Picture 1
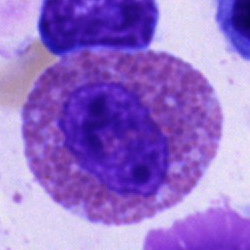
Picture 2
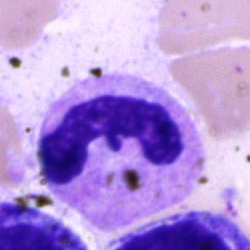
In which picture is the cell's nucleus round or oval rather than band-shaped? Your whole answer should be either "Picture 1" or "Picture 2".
Picture 1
